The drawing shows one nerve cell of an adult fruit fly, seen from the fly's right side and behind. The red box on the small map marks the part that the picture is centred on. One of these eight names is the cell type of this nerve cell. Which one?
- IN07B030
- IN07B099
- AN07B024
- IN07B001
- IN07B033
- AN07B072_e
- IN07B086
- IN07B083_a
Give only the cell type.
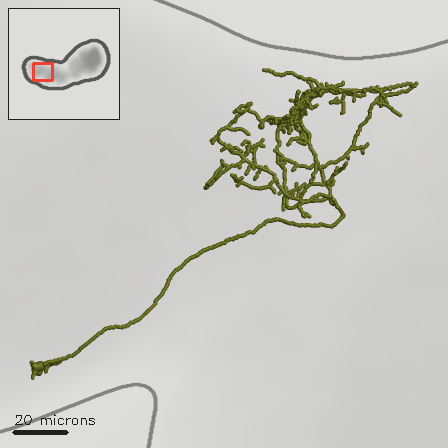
IN07B030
